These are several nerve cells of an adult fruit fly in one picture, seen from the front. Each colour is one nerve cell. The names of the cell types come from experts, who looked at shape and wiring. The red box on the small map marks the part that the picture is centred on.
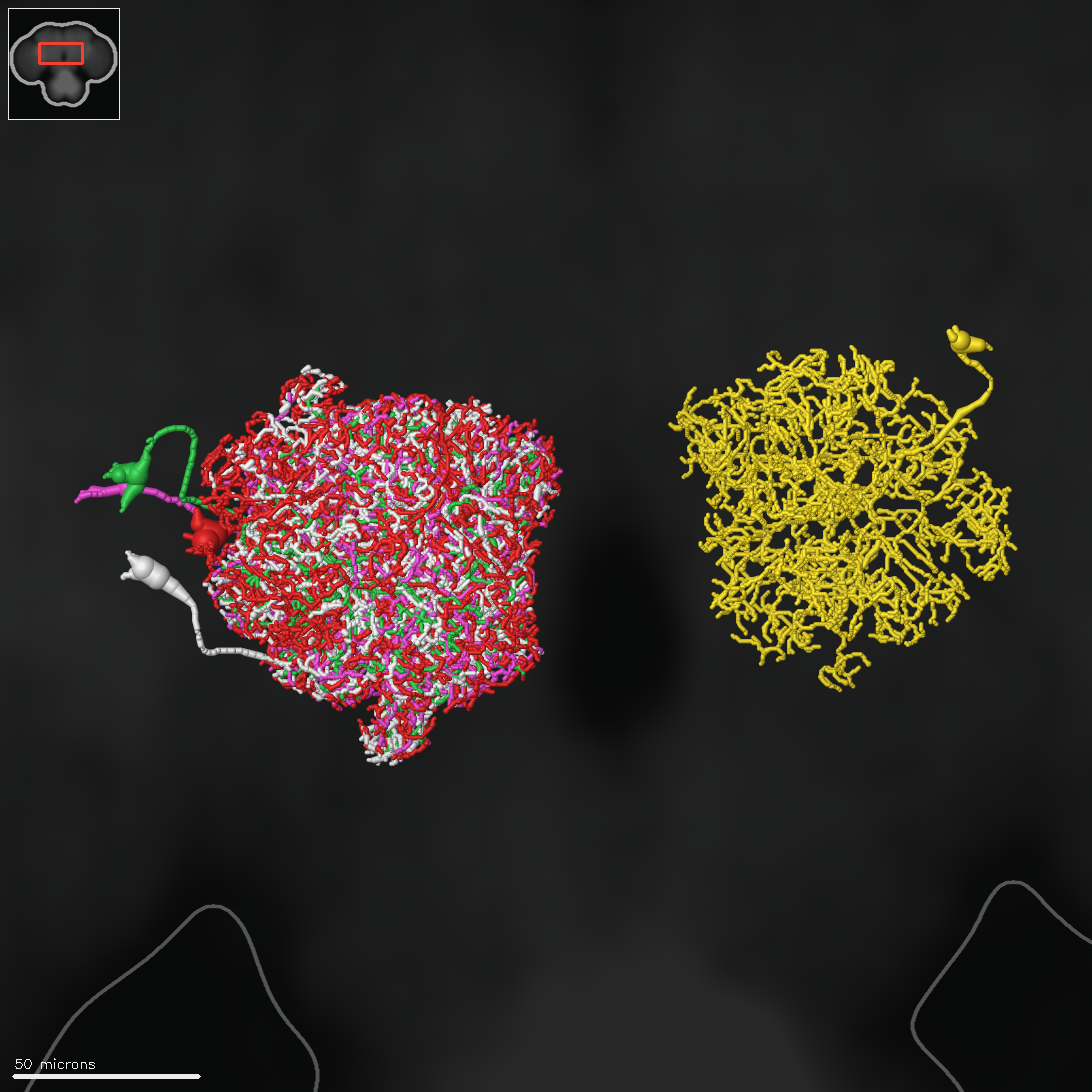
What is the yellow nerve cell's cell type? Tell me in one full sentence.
This nerve cell is an instance of the cell type lLN2X12.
